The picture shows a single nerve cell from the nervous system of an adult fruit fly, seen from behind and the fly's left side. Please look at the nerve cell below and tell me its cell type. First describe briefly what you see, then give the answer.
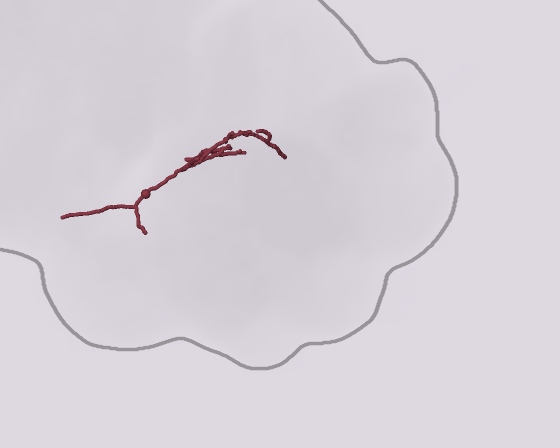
As drawn here it is wider than it is tall. This is a sensory neuron entering the nerve cord. It is of cell type SNpp16.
